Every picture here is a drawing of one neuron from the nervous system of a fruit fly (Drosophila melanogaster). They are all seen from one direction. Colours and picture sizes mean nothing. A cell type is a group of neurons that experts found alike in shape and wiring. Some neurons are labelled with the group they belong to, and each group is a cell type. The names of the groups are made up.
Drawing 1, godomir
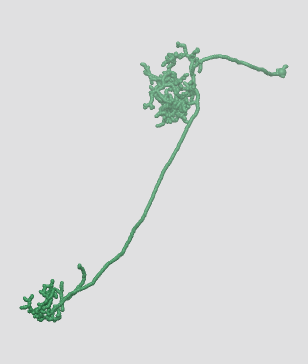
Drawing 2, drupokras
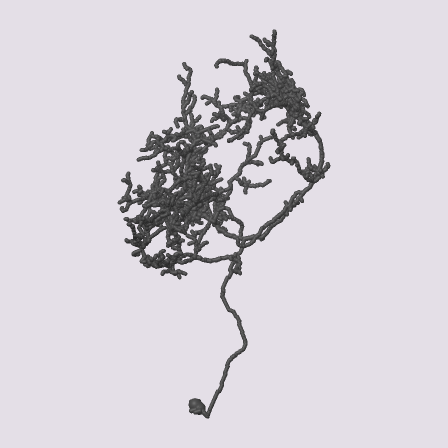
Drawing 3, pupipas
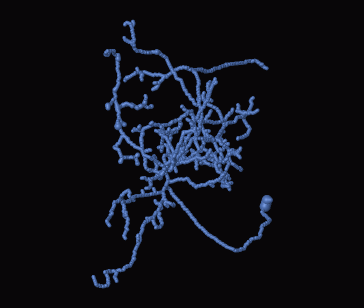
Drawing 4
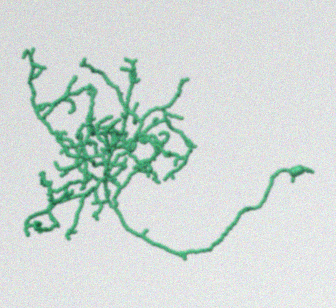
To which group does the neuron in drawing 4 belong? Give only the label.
pupipas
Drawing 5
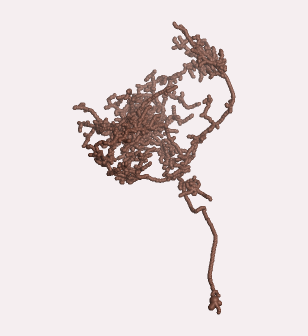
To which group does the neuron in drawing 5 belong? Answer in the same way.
drupokras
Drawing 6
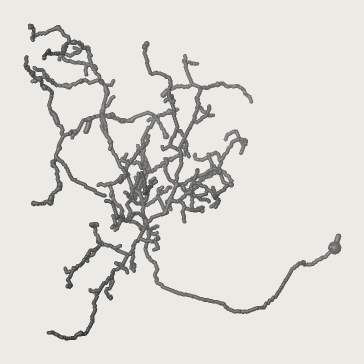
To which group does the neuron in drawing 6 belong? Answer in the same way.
pupipas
